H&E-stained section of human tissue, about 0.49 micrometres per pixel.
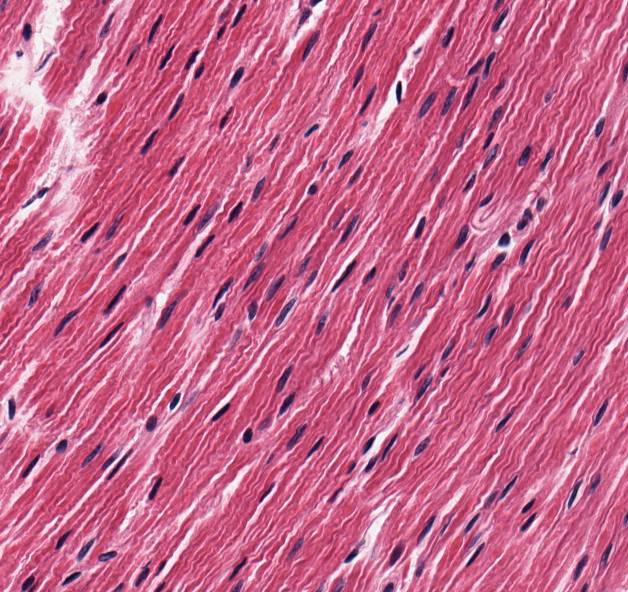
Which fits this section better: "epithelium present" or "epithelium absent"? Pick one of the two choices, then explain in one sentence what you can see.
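Epithelium absent. No epithelium is present in the field.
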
